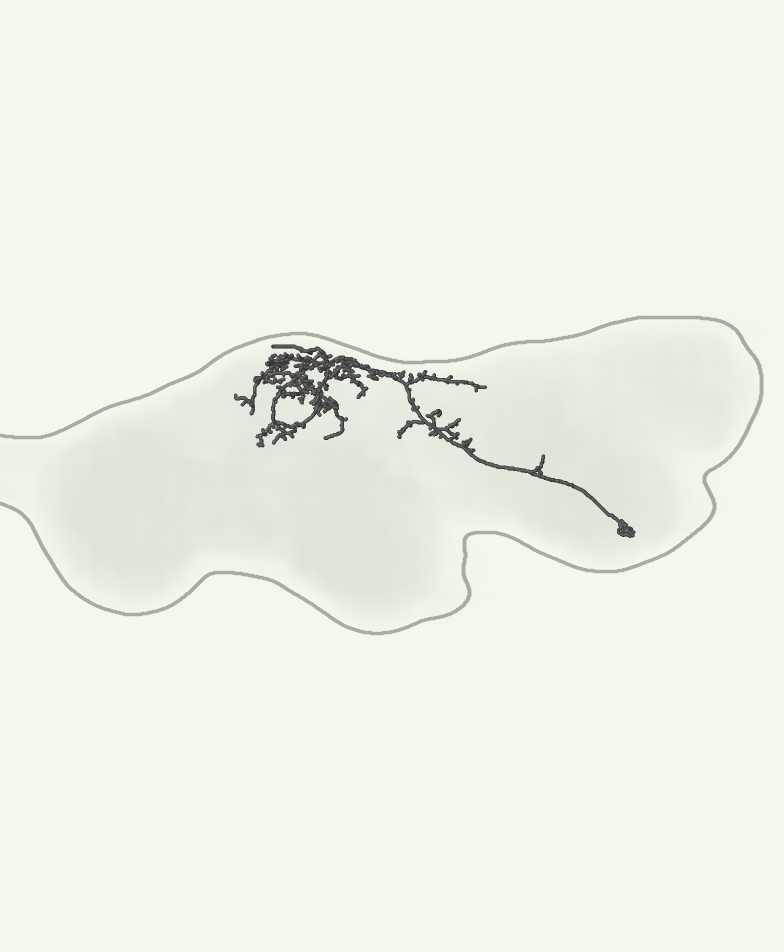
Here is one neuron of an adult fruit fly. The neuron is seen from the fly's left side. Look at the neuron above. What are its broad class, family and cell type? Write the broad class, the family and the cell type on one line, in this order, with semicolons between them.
nerve-cord intrinsic neuron; hemilineage 06B; IN06B038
